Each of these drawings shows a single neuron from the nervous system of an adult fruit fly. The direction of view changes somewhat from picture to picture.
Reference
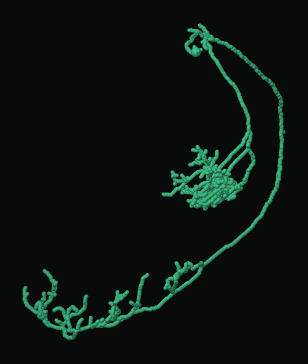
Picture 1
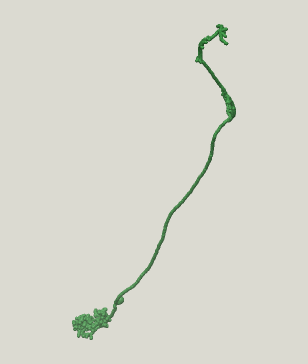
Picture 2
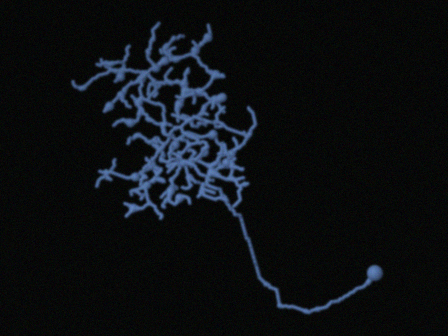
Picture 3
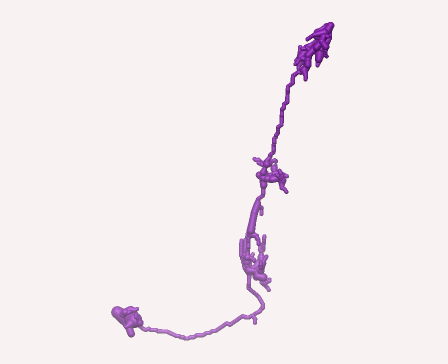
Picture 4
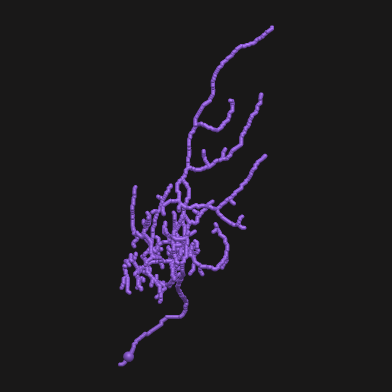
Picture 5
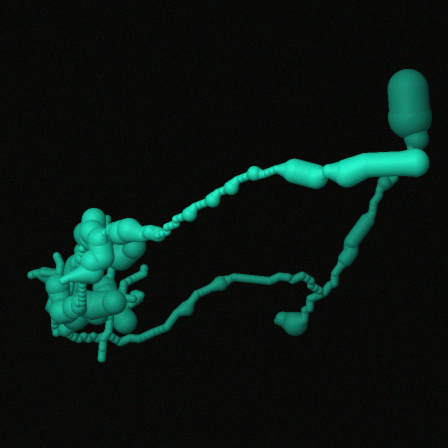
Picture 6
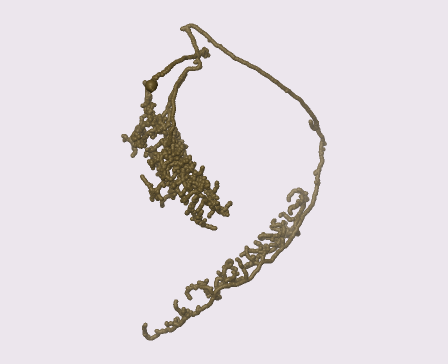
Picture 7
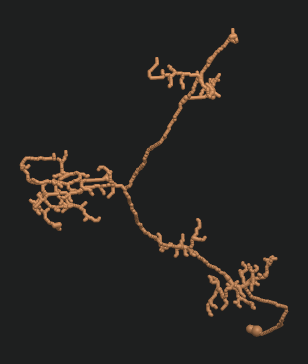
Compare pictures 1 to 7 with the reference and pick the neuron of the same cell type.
Picture 6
